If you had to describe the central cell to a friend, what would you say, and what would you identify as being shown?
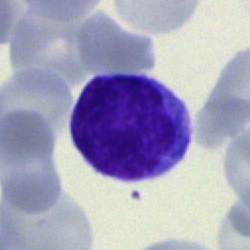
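Round to slightly oval, I'd say, with a smooth outline. Nearly the whole cell is nucleus, so the cytoplasm is scant. The chromatin looks dark purple, densely packed and mottled, and I can see no distinct nucleolus. It's a lymphocyte.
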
